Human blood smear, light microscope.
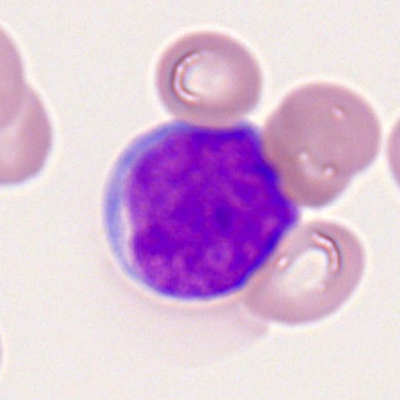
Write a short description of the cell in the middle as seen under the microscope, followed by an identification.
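Along the left side, the outline is rounded and smooth. Most of the cell is filled by the nucleus. Cytoplasm forms a scant pale-blue rim, chiefly on the left, with no visible granules. The cell is a myeloblast.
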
